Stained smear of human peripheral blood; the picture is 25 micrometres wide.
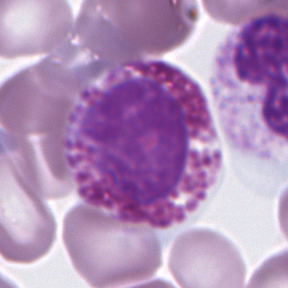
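Eosinophil with a roughly round outline. Its cytoplasm is packed with coarse round granules, which surround the nucleus on all sides of this eosinophil. At the right edge, partly cut off, lies a second nucleated cell with a lobed nucleus.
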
